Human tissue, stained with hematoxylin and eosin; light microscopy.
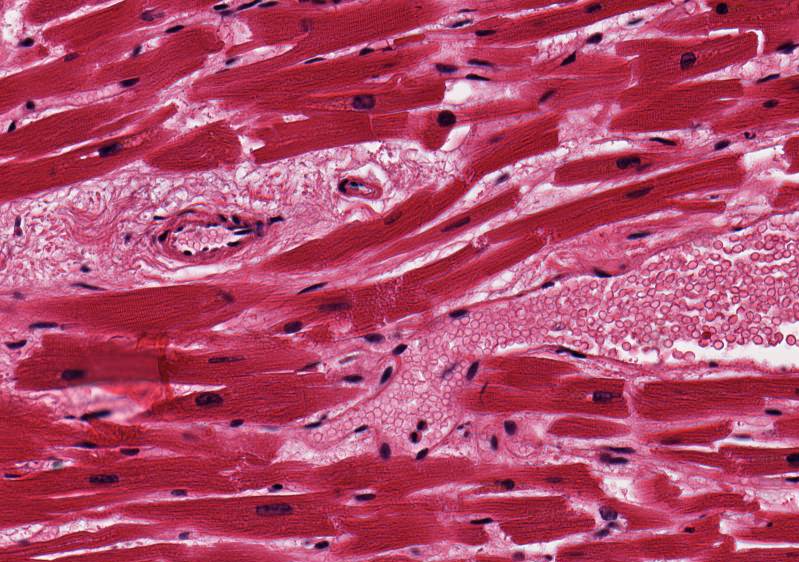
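Left ventricle of the heart, with elongated, deeply eosinophilic muscle fibres running roughly left to right, climbing slightly toward the upper right. Notice they branch and join neighbours. A broad band of closely packed red blood cells sits between fibres in the right half. Pale, loose, finely fibrillar connective tissue separates the fibre groups.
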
